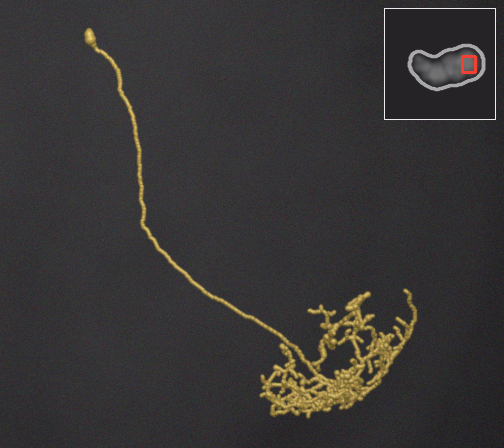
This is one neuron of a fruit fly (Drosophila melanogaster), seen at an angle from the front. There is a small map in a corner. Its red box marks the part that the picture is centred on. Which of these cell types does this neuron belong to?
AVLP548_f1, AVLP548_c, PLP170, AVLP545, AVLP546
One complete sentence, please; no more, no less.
This neuron is recognized as the cell type AVLP548_c.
